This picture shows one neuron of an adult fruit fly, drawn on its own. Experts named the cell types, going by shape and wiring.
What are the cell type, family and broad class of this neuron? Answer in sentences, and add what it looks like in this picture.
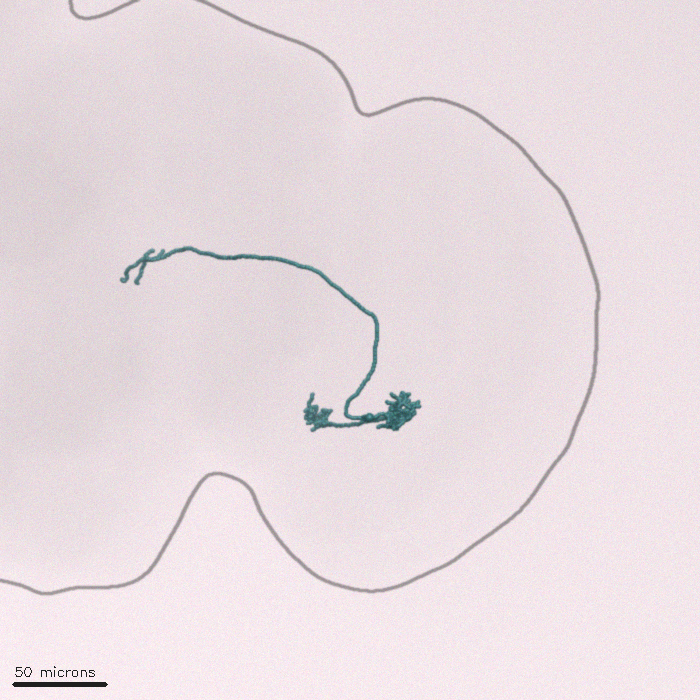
It is of cell type LLPC1. The family is LLPC. It is a visual projection neuron. The cell body is in the middle of the picture. From left to right in the picture it spans about 160 microns.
